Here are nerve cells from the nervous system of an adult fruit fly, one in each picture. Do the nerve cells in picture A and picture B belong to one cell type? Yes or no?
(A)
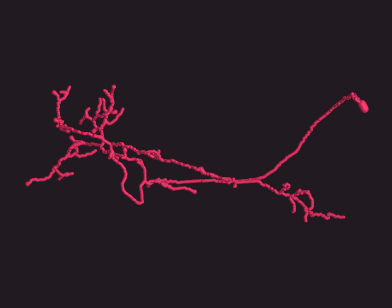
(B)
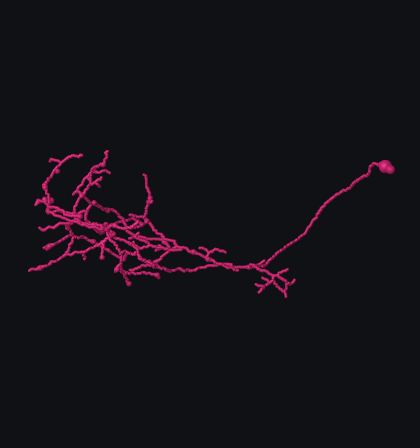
yes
